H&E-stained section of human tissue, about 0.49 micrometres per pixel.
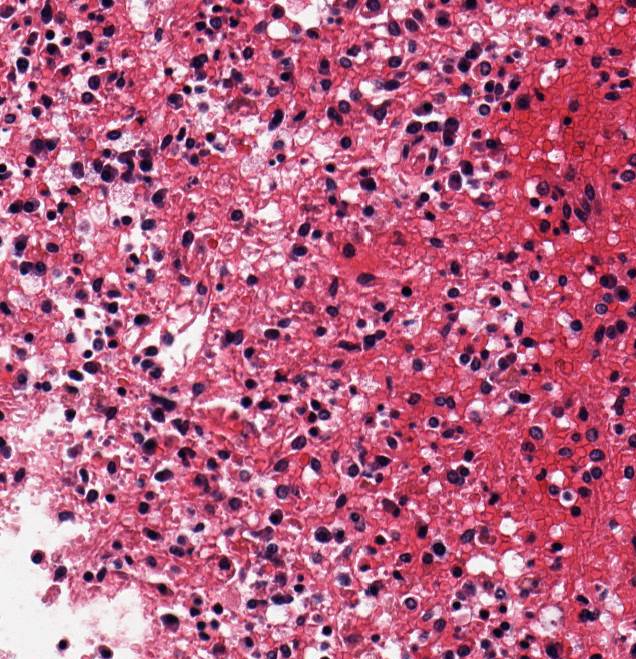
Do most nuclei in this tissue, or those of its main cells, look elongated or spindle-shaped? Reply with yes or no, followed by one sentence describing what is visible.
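No. Many small cells with round, dark-staining nuclei are scattered evenly through the field.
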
